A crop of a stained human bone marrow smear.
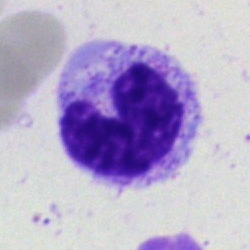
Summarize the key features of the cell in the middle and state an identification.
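Roughly round, with a slightly fuzzy edge, this cell has dark purple, coarsely clumped chromatin. A moderate amount of pale lilac cytoplasm surrounds the nucleus, with fine pinkish-violet granules scattered through it. This is a band neutrophil.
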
